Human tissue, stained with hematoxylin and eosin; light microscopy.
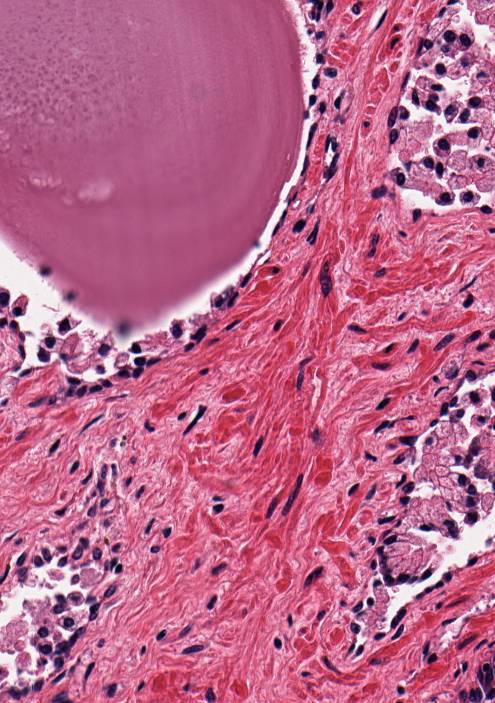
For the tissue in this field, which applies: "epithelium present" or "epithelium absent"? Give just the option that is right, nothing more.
Epithelium present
